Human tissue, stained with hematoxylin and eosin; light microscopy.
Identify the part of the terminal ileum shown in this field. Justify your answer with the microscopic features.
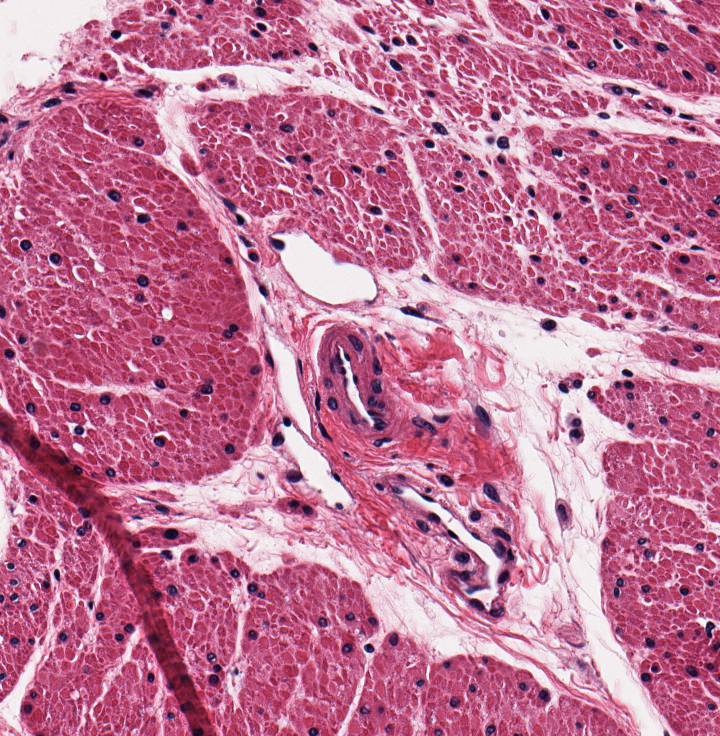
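The section is smooth muscle. The field is filled with muscle bundles separated by pale strands of connective tissue. Most cells are cut across, appearing as small rounded pink profiles.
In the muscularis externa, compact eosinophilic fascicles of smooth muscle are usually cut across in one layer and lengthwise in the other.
Near the centre lies a small thick-walled arteriole with a narrow slit-like lumen, and the connective tissue around the central vessels is loose, wispy and pale pink.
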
